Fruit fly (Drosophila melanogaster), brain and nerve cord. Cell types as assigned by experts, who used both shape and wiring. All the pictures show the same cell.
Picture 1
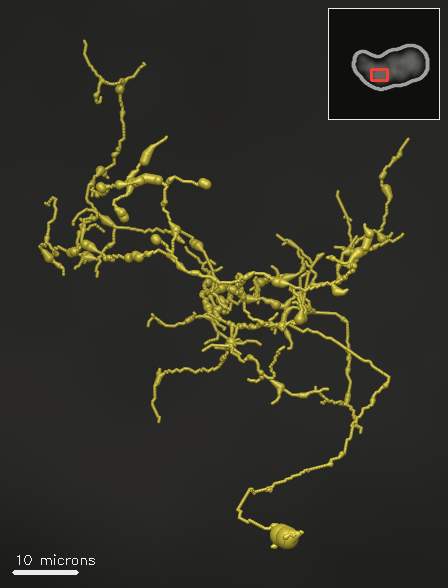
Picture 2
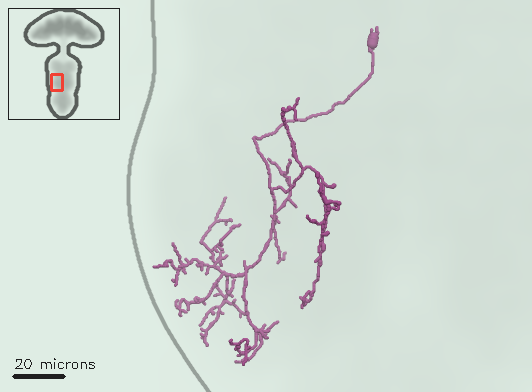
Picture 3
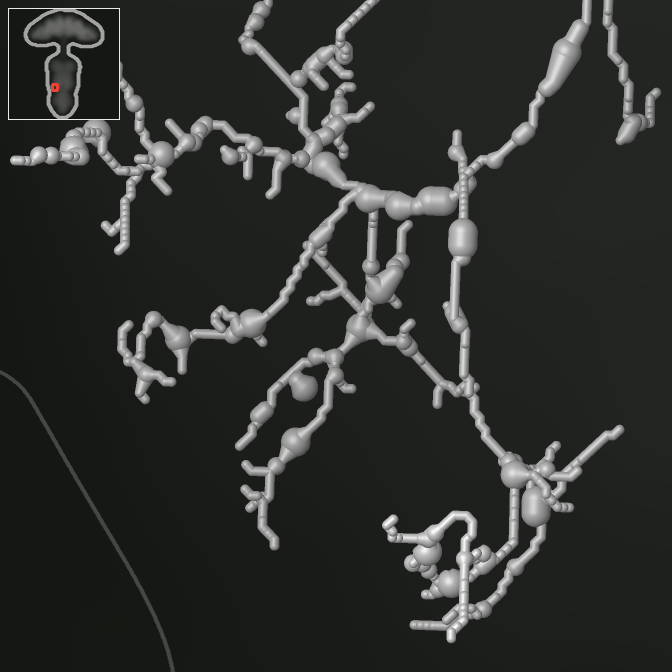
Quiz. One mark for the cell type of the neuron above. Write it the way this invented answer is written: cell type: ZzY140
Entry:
cell type: IN14A059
